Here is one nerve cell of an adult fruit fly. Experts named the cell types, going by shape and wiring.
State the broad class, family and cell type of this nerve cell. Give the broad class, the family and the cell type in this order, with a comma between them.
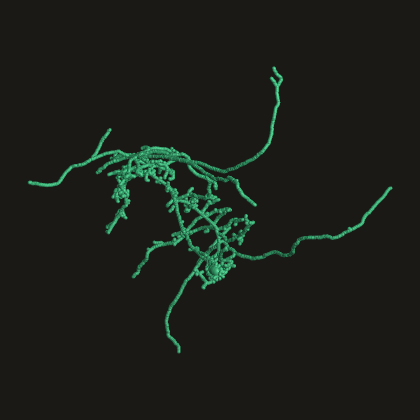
efferent neuron of the nerve cord, hemilineage 00B, EN00B015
